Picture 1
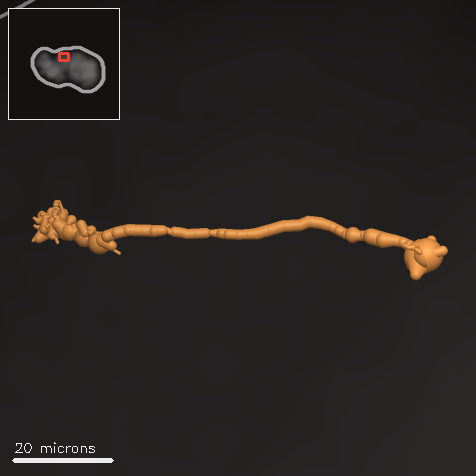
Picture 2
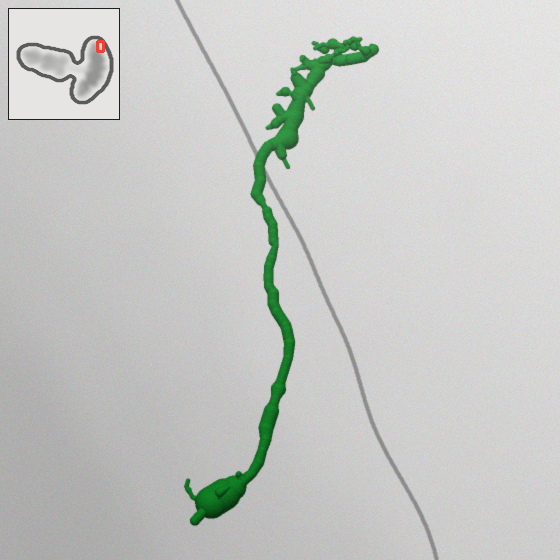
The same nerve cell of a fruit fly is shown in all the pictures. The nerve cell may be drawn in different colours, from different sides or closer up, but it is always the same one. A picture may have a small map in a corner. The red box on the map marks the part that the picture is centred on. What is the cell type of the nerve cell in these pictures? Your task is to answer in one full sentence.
As for cell type, this nerve cell is L2.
